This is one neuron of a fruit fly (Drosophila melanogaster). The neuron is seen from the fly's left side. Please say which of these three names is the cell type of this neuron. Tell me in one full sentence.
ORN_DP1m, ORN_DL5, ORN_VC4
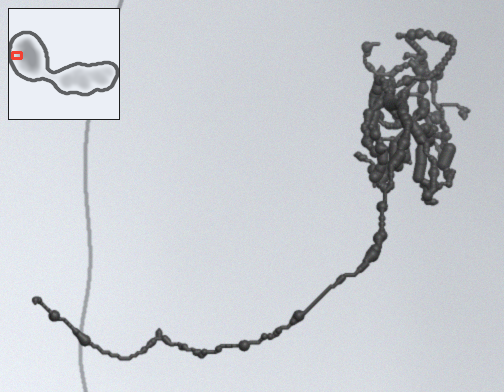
The neuron is typed under the name ORN_DP1m.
